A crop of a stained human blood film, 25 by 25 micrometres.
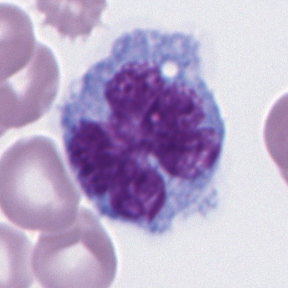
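Monocyte, the nucleated cell at the centre of this stained blood smear. About 18 by 14 micrometres, it has an irregular outline with a ragged, frayed edge. Its nucleus fills about 60% of the cell's area. The pale greyish-blue cytoplasm is only faintly, finely granular, with no coarse granules. I notice one small, round, clear vacuole at the upper right edge of the nucleus.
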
